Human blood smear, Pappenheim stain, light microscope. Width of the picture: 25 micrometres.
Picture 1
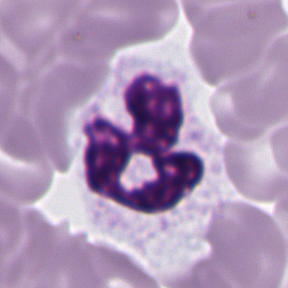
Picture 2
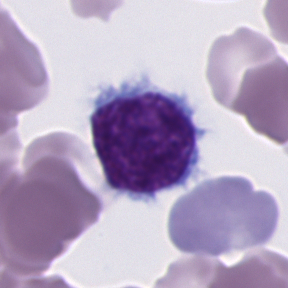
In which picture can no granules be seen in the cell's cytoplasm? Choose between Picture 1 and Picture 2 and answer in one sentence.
Picture 2 shows a cell whose cytoplasm has no visible granules.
